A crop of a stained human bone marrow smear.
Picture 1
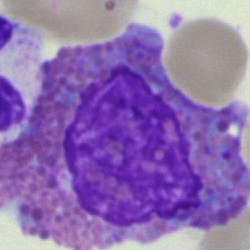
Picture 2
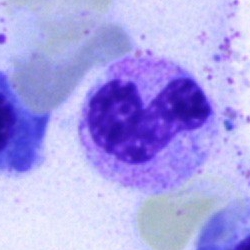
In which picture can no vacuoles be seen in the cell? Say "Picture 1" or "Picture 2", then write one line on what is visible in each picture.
Picture 2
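Picture 1: One small clear vacuole lies near the right edge of the cytoplasm.
Picture 2: The cytoplasm contains no vacuoles.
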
